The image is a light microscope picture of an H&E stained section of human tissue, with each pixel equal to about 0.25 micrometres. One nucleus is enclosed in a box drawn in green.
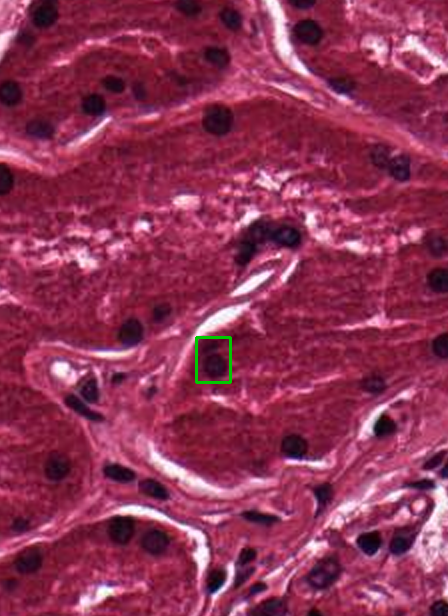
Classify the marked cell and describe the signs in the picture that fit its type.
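Proximal tubule cell. The nucleus is round, dark purple and evenly stained, with a smooth edge. The nucleus sits just below a thin, curving, pale slit-like space lined by a fine pink strand. The cytoplasm around the nucleus is deep pink, plentiful and finely granular.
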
